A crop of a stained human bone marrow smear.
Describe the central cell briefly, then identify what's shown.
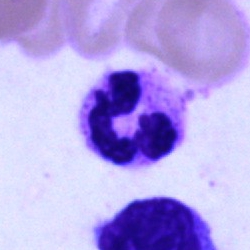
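Let me see: the nuclear lobes curve around a pale central gap, forming an open ring. Their chromatin is dense and dark purple. The cytoplasm is pale pinkish-lilac, and I can make out fine, small violet-pink granules in it. So this is a segmented neutrophil.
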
